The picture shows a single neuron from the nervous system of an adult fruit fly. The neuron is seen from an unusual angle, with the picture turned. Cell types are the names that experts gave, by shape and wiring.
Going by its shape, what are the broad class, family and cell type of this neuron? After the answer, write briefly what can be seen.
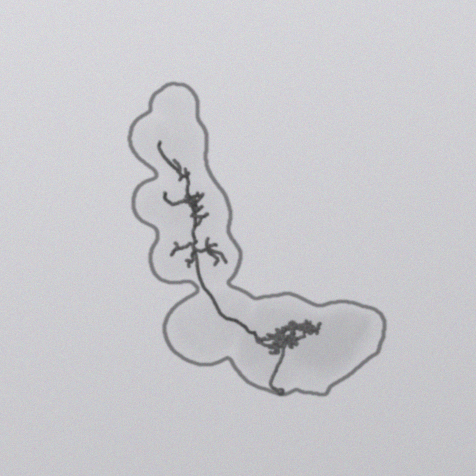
This is a descending neuron. Its family is hemilineage MD3. Its cell type is DNg79. Its cell body lies at the bottom of the picture. In this view it is taller than it is wide.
